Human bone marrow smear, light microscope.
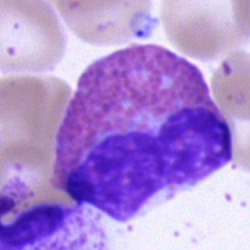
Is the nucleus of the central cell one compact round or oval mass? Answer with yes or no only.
No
